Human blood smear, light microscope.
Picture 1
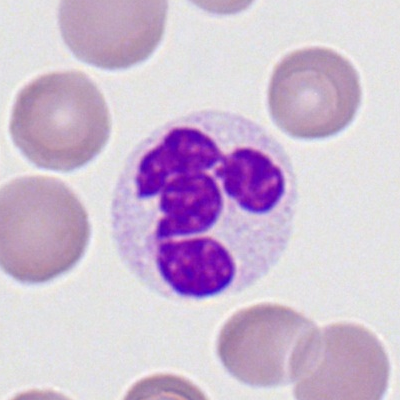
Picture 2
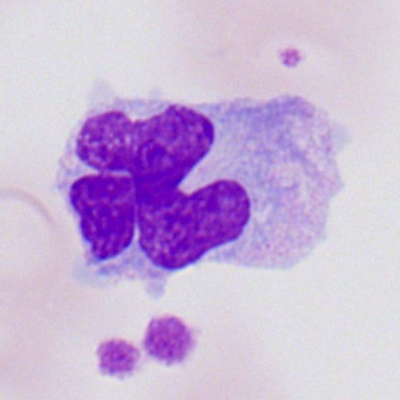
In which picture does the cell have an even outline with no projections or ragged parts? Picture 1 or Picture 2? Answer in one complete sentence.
There is a cell with a smooth edge, free of projections, in Picture 1.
